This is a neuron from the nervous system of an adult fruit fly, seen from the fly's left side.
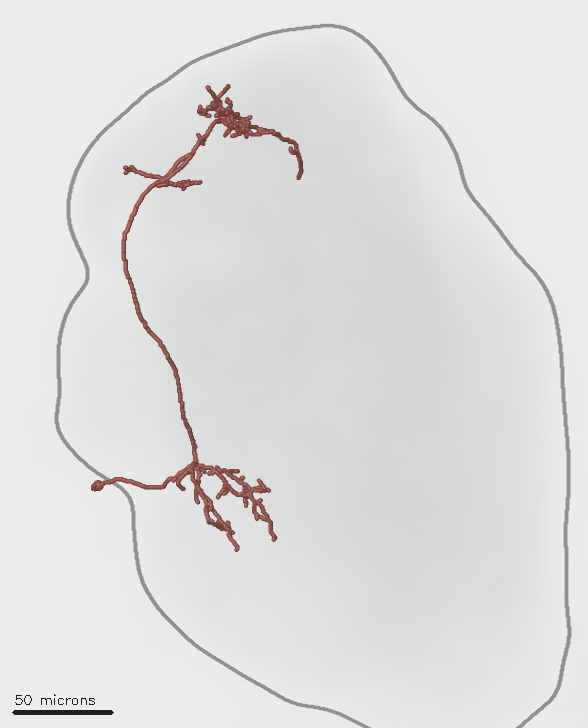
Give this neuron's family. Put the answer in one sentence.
The family is hemilineage FLAa2.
